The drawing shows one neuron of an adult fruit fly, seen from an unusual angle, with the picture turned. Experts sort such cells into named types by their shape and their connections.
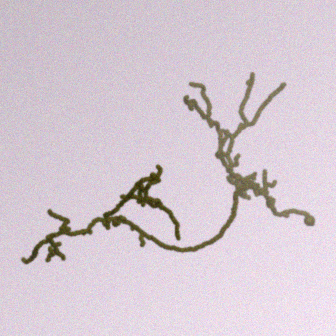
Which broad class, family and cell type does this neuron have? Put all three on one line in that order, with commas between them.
central-brain intrinsic neuron, hemilineage FLAa3, FLA002m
